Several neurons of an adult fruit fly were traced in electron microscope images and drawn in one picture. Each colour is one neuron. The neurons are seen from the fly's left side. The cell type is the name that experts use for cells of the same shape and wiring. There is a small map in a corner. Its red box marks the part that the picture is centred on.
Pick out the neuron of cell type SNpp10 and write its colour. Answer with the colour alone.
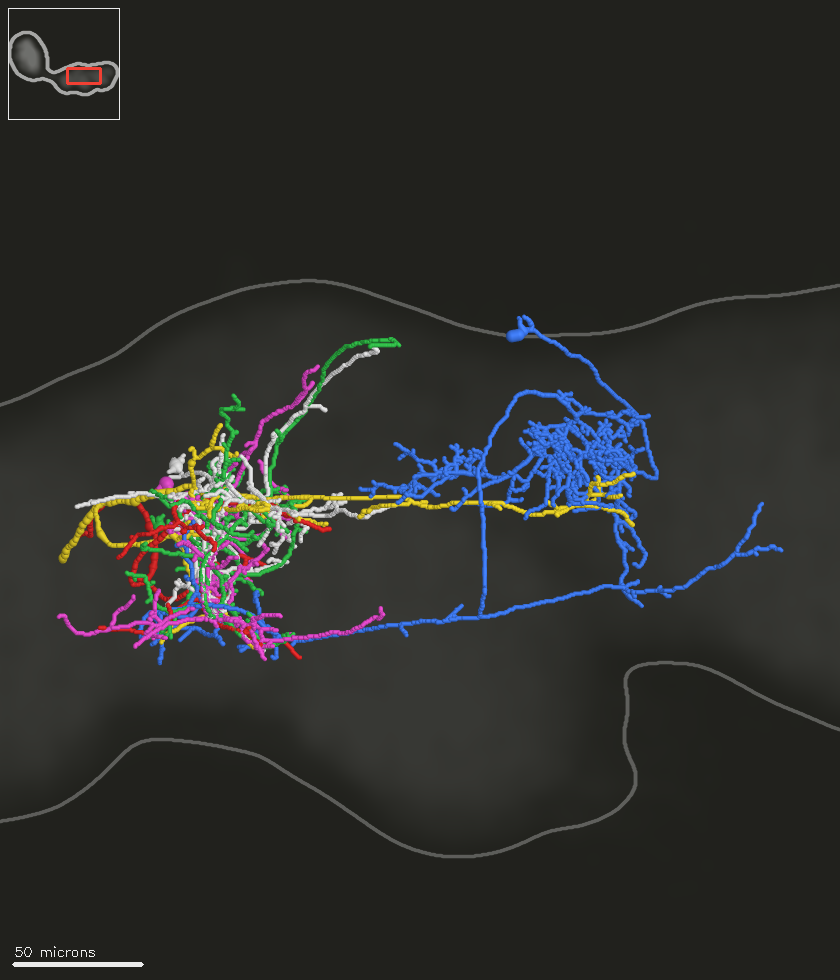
red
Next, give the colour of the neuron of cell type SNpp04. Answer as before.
yellow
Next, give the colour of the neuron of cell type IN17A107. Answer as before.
white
